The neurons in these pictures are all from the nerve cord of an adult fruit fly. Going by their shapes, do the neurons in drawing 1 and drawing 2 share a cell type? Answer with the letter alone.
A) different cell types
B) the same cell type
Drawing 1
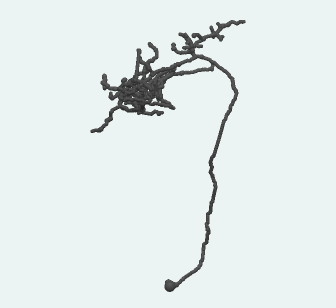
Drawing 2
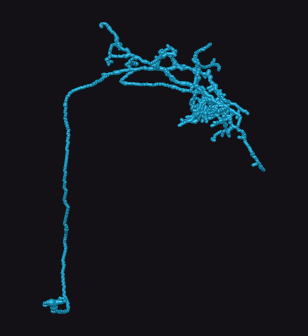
B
